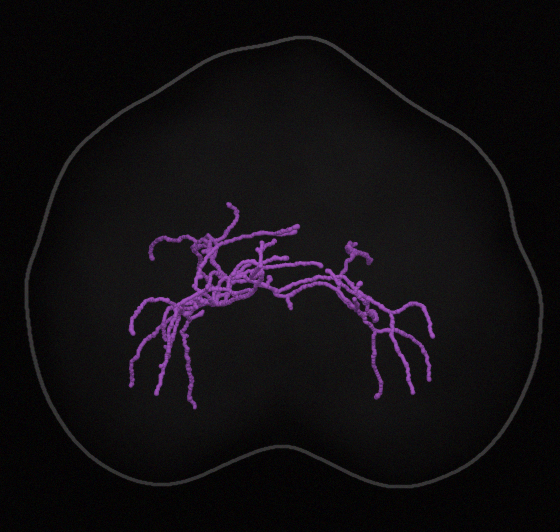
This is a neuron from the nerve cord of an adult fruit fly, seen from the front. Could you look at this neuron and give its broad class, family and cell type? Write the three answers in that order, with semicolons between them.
descending neuron; hemilineage PSp3; DNpe006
